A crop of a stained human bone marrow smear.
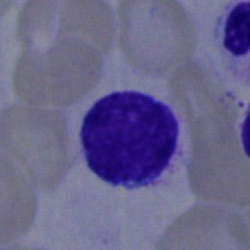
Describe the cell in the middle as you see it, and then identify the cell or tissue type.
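Round outline on this one, and the chromatin is dark purple and dense right through. Barely any cytoplasm shows around the nucleus, and there are no vacuoles to see. It's a lymphocyte.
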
